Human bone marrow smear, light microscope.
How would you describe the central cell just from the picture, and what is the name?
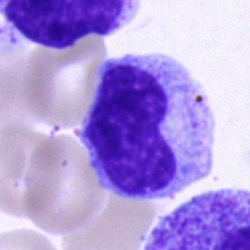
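Look first at the nucleus: it's bean-shaped, with a notch on its right side. It sits toward the left, so most of the cytoplasm lies off to the right. That cytoplasm is pale greyish-blue, and you won't find any clear vacuoles in it. This is a metamyelocyte.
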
